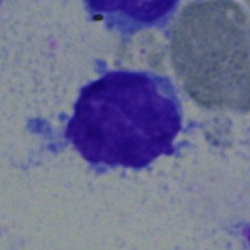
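Lymphocyte: the central cell in a stained human bone marrow smear. The nucleus occupies almost the entire cell, and its chromatin is stained a dense, deep purple throughout. Cytoplasm around the nucleus is scant or not visible. Small pale blue fragments lie along the left and lower edges of the cell.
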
